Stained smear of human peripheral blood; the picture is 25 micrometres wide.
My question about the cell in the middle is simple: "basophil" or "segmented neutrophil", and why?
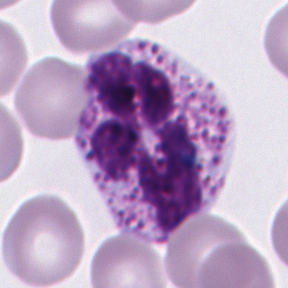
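This is a basophil. What decides it is the cytoplasm, filled with many coarse, round, dark purple granules.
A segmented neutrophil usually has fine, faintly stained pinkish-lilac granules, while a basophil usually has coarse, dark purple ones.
The nucleus is divided into several separate lobes, with some granules lying over it. The cytoplasm between the granules is pale pinkish-lilac; the cell measures about 18 by 13 micrometres.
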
